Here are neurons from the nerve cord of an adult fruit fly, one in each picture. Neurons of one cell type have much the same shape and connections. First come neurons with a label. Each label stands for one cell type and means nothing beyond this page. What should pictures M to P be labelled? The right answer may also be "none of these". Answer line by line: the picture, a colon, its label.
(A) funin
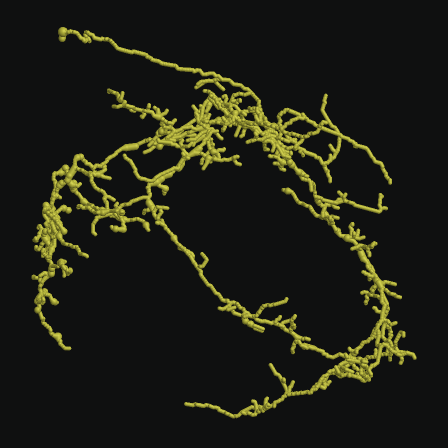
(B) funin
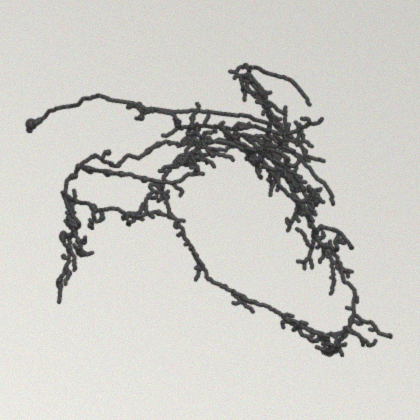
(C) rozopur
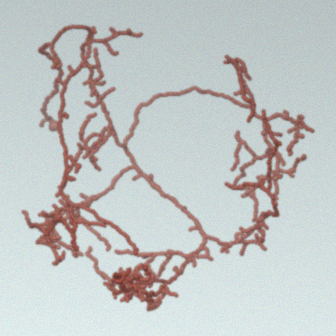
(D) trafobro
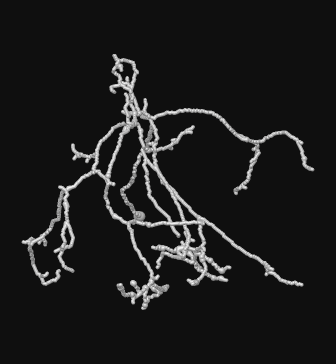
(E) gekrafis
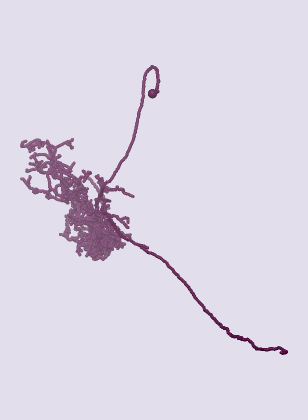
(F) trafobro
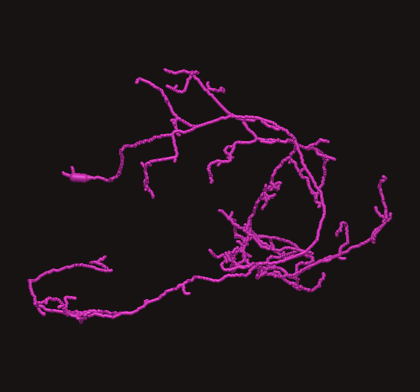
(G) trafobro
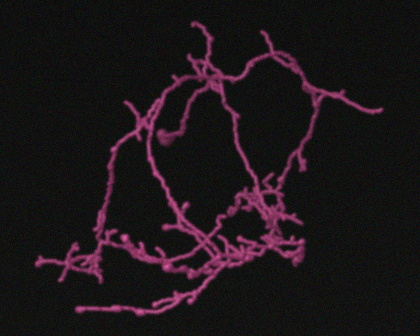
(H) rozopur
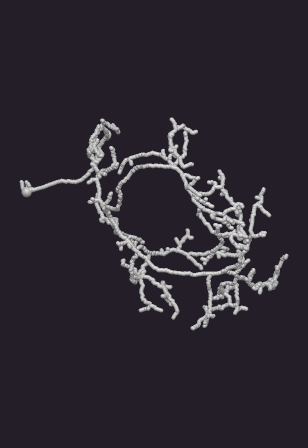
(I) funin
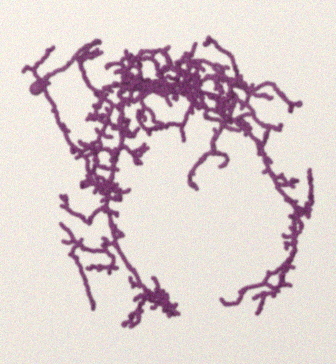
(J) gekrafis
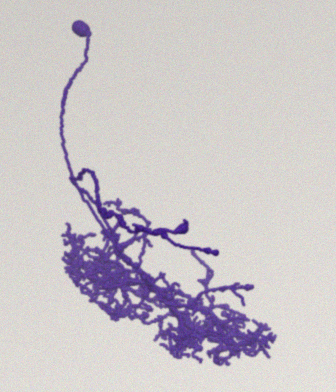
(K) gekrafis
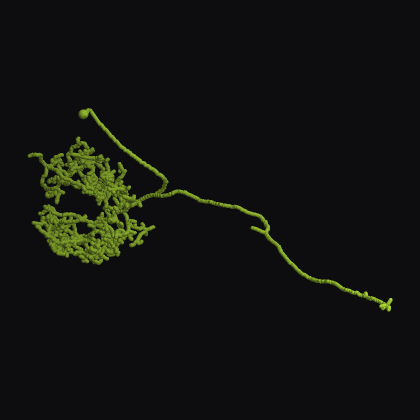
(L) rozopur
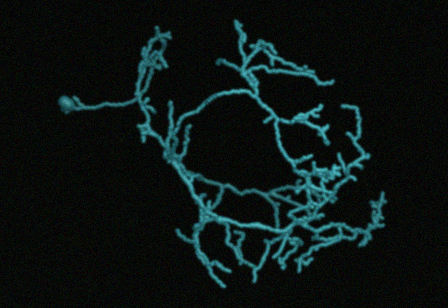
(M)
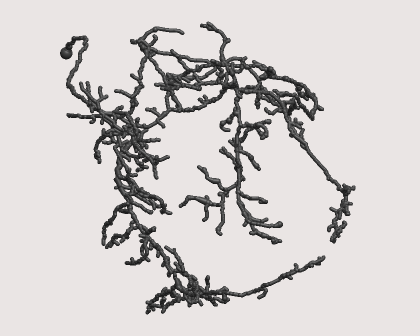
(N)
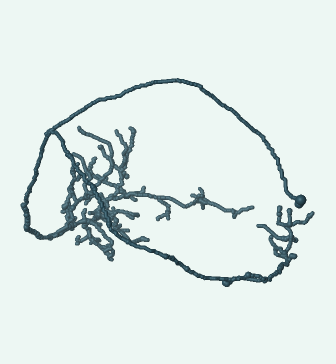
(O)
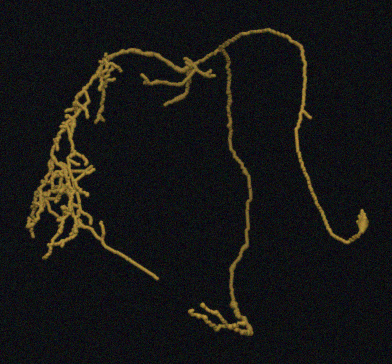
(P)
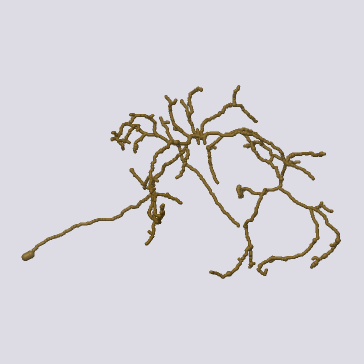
M: funin
N: none of these
O: none of these
P: trafobro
